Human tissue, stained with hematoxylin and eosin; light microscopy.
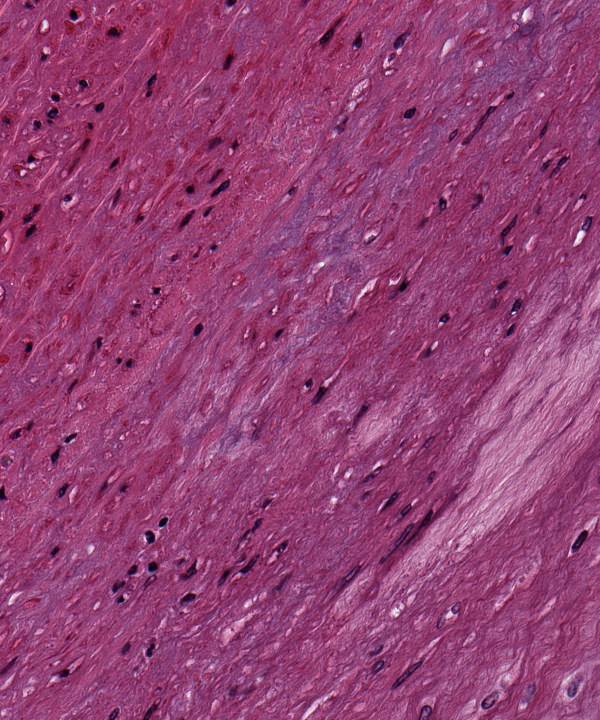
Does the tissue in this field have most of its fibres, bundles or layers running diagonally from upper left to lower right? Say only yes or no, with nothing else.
No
